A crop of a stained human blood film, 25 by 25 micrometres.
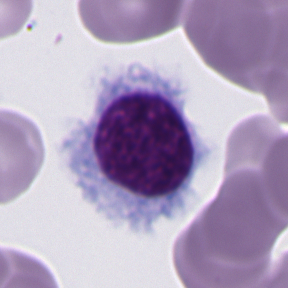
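Hairy cell, about 13 micrometres across. The cell border is ragged, with many fine hair-like projections all the way round. The nucleus is round to slightly oval, without indentation or lobes, and fills about 50% of the cell's area. Its chromatin is dark purple with a mottled, blotchy pattern. The cytoplasm forms a rim around the whole nucleus, wider on the left side.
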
